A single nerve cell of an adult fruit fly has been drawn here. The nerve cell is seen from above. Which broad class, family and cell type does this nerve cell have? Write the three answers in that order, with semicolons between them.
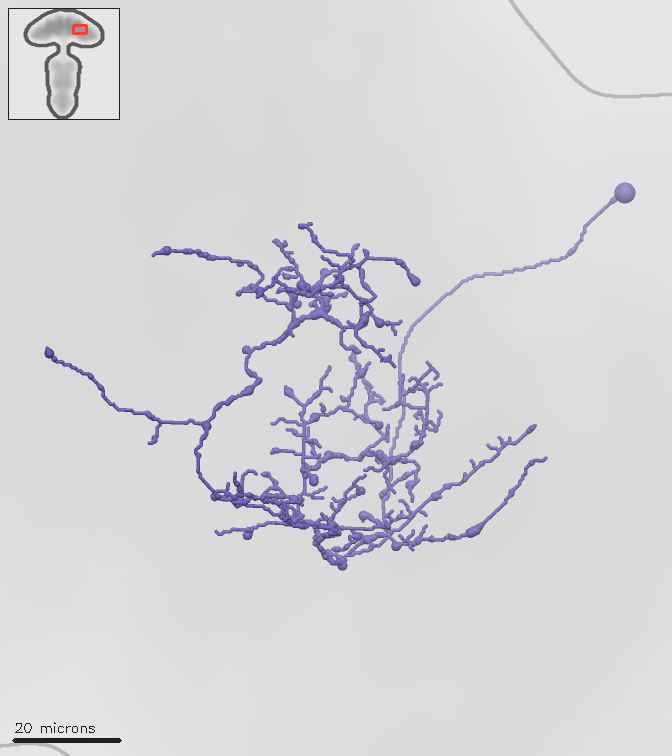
central-brain intrinsic neuron; hemilineage LHa3; LHAV3g1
